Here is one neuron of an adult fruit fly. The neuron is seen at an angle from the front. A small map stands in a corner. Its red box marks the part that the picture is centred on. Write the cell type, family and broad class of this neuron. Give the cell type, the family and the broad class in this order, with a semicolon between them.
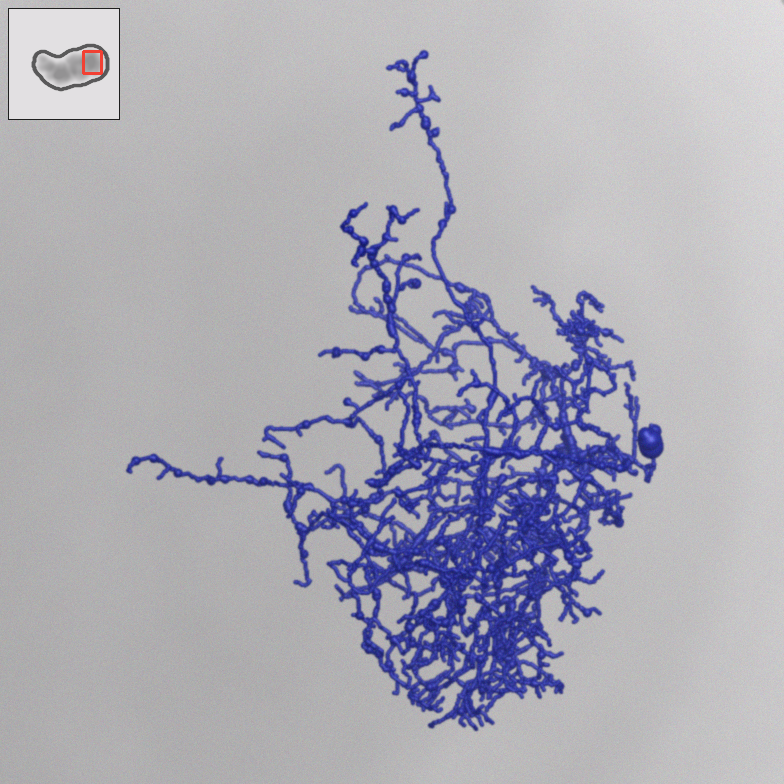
CB4166; hemilineage VLPa1_lateral; central-brain intrinsic neuron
